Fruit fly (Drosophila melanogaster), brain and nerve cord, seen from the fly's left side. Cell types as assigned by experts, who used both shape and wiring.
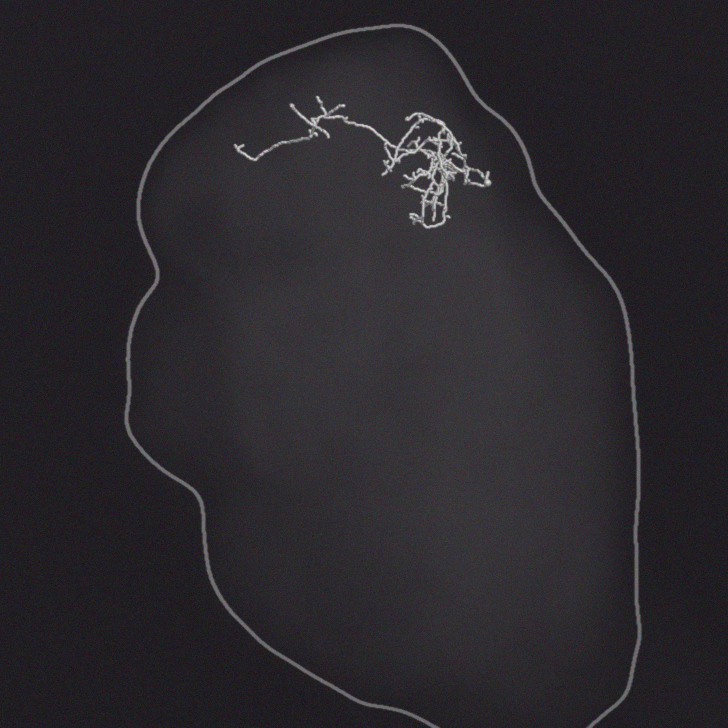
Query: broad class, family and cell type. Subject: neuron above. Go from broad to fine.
central-brain intrinsic neuron; hemilineage DL2_dorsal; LHPV5a2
